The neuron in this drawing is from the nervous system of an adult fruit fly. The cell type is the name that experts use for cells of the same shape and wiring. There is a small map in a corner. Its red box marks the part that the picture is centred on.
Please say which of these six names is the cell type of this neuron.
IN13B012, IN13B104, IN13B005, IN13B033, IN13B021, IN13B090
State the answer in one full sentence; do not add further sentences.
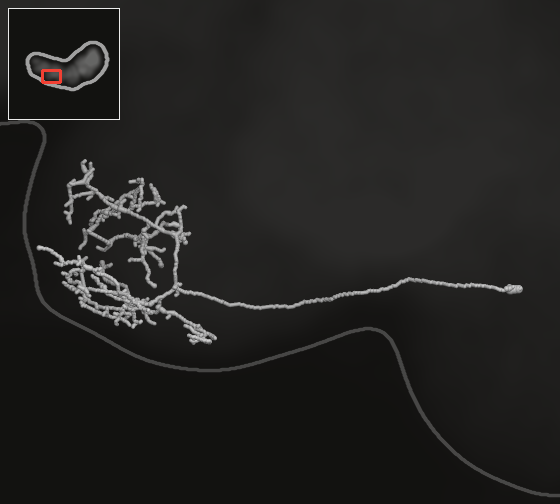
The neuron is of cell type IN13B090.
